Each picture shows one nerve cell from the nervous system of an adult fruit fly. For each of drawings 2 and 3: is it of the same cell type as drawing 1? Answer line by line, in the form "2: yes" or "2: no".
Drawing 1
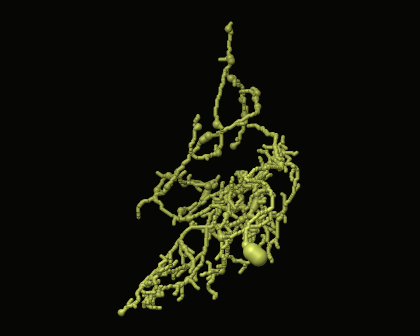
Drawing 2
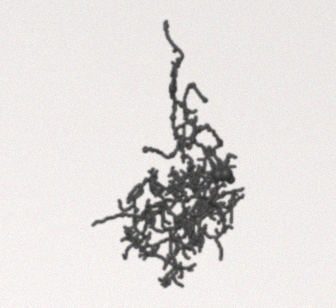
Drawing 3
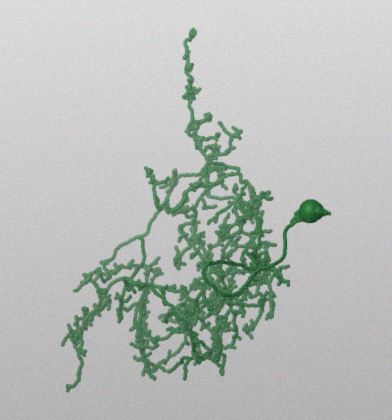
2: yes
3: yes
